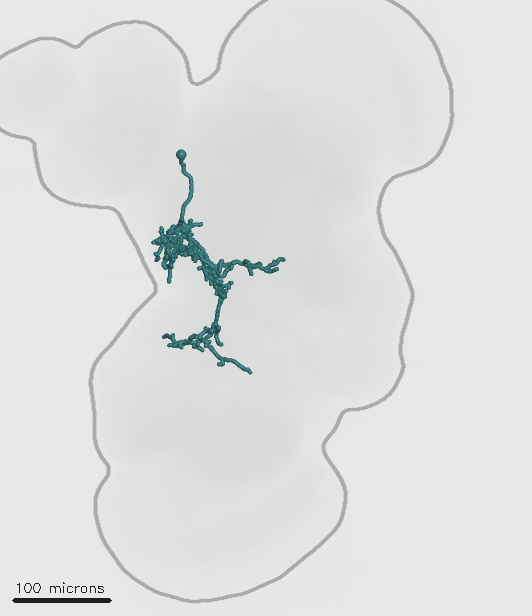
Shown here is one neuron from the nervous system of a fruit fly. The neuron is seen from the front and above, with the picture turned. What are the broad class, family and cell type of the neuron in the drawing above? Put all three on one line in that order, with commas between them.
central-brain intrinsic neuron, hemilineage DL2_dorsal, SMP182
